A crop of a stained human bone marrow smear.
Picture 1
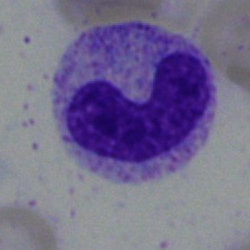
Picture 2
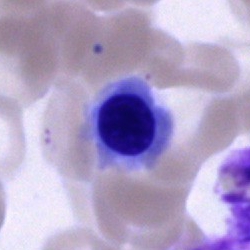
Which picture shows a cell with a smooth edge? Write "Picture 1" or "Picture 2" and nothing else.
Picture 1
